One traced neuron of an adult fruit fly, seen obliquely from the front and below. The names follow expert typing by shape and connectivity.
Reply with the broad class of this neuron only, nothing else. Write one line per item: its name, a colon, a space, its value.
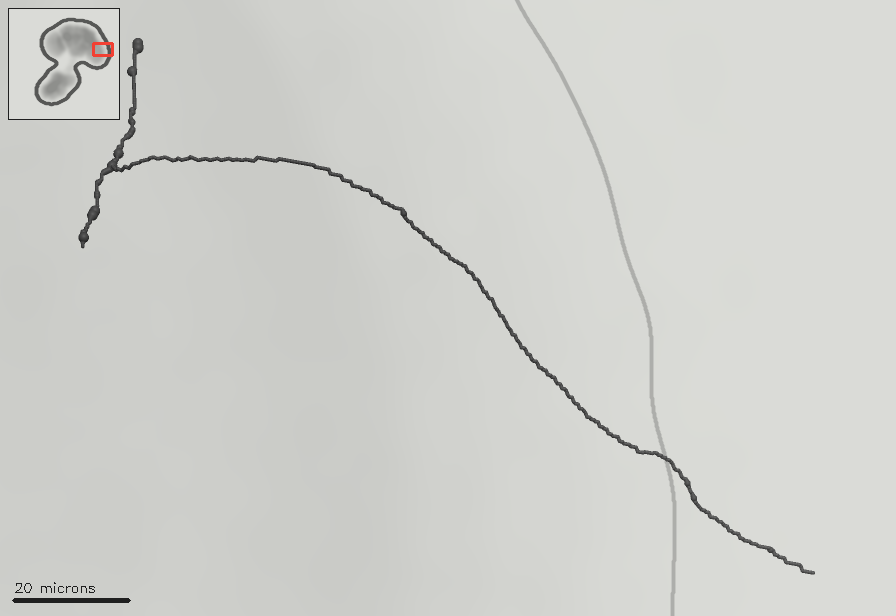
broad class: optic-lobe intrinsic neuron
